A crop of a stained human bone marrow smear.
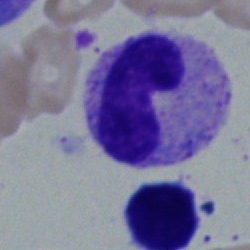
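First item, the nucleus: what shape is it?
A thick C, its hollow opening toward the right.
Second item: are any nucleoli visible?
No, none are visible in the nucleus.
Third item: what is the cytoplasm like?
Plentiful and pale lilac.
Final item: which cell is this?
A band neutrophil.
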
